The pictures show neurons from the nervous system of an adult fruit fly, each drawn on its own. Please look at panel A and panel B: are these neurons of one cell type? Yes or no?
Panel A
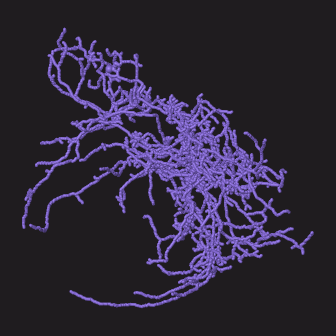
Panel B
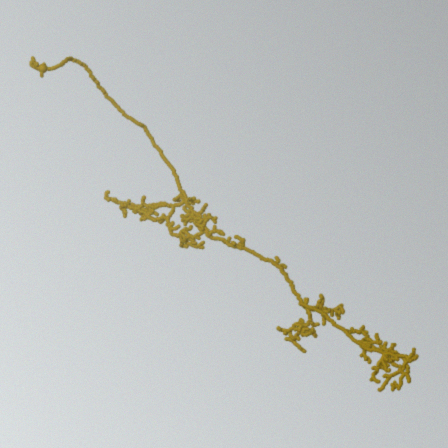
no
